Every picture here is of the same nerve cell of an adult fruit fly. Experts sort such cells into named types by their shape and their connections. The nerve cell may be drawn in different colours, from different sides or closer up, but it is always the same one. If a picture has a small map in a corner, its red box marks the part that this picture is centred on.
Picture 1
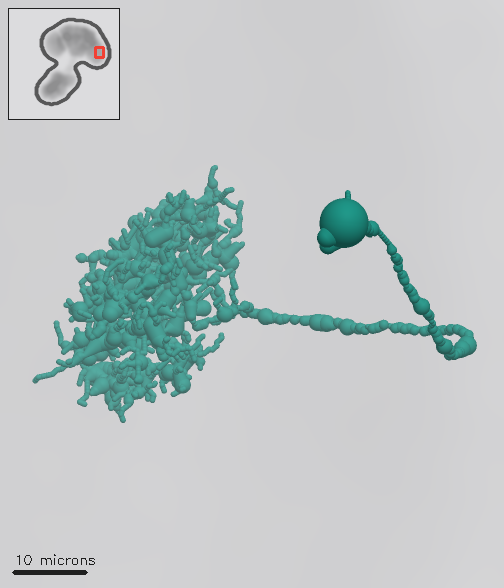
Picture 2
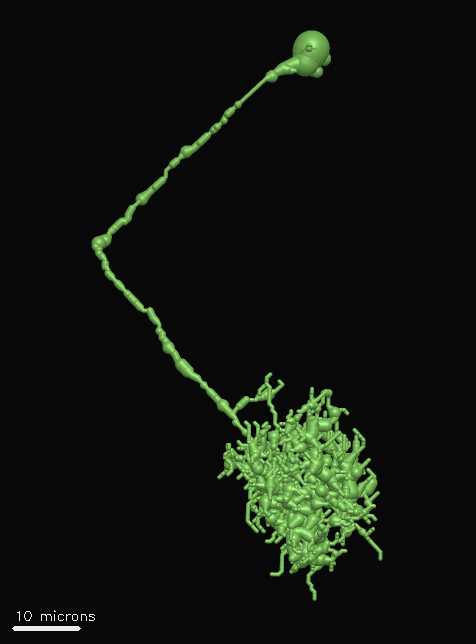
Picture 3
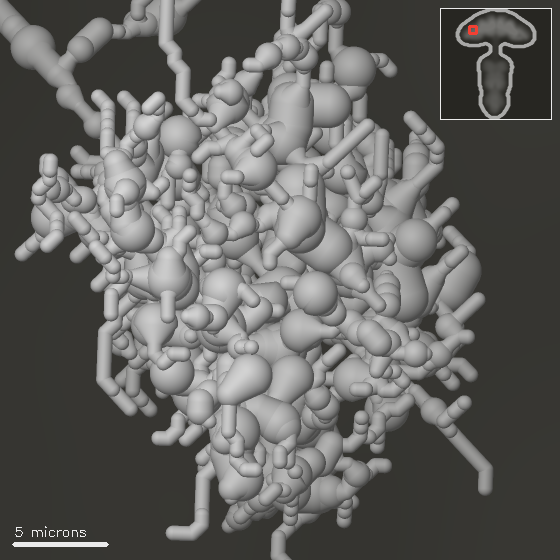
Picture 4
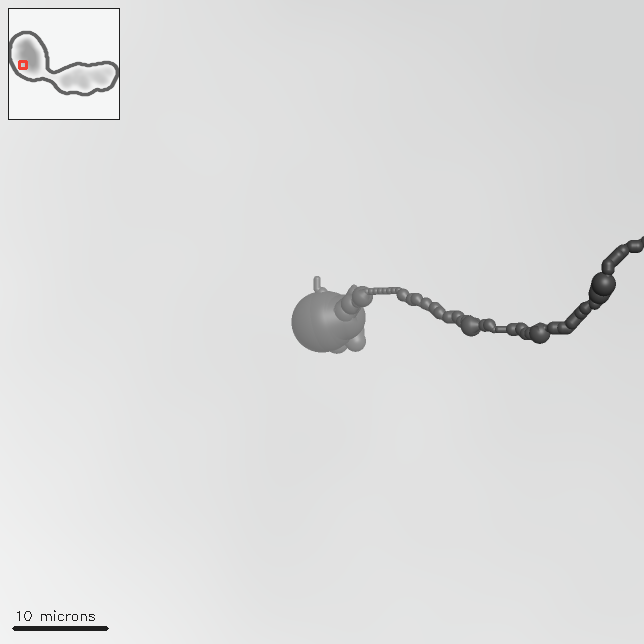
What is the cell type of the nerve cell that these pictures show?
Pm4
